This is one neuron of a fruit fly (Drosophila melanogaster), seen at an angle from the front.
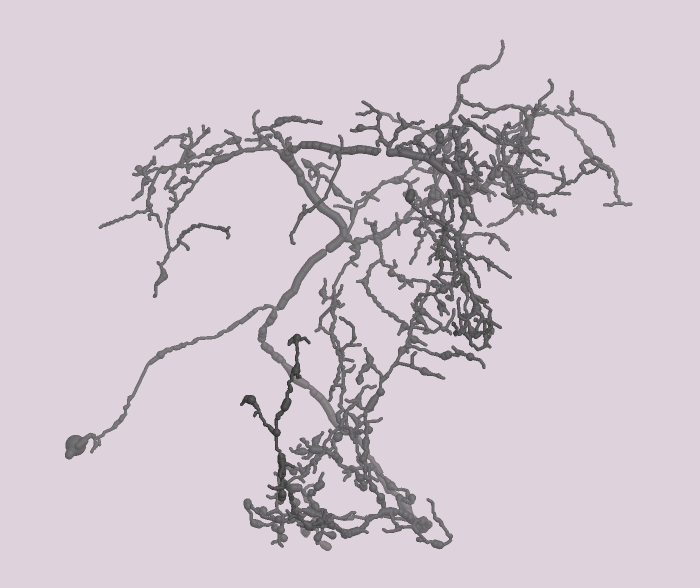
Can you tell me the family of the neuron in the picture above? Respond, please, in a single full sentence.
It is to family hemilineage AOTUv4_dorsal that the neuron is assigned.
